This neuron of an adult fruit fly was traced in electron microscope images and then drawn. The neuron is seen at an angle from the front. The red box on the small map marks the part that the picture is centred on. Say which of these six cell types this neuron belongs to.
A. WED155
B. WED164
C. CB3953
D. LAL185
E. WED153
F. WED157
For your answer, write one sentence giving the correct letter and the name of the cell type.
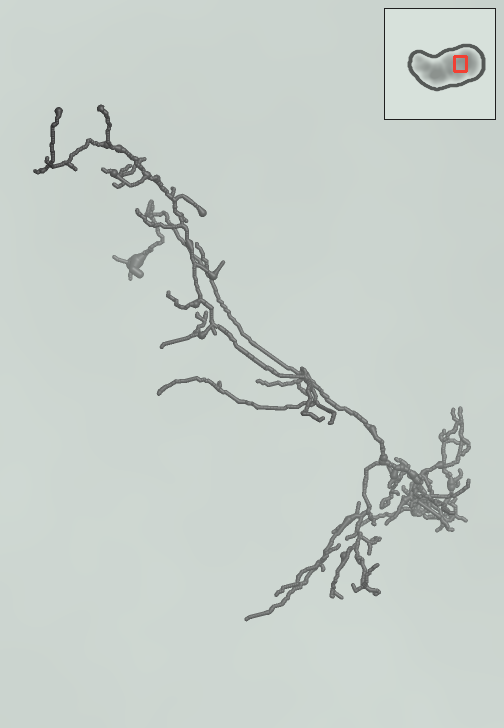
The cell type matching the neuron is WED164, which option B provides.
